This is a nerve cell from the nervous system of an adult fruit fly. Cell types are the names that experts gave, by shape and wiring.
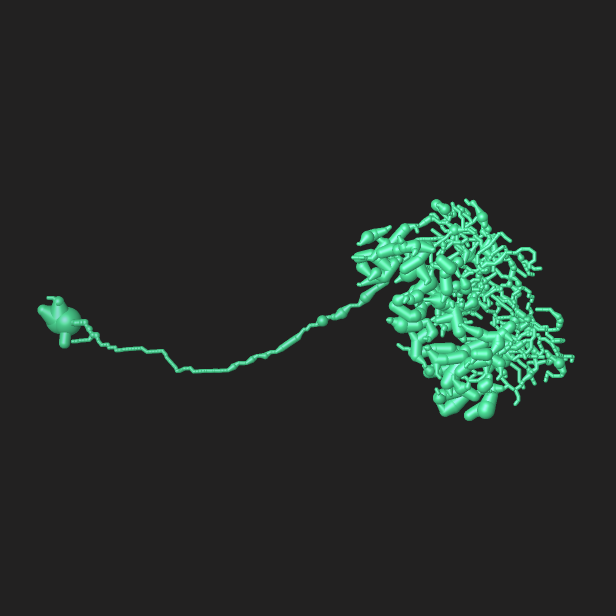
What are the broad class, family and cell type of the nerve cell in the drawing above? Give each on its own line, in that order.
optic-lobe intrinsic neuron
Dm
Dm4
